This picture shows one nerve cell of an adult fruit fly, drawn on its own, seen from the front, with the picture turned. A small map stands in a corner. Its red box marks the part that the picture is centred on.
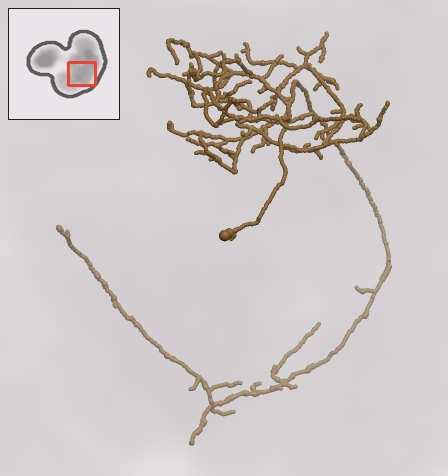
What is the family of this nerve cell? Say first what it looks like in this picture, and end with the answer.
The cell body can be seen in the middle of the picture. The picture shows dozens of branch ends. It is a central-brain intrinsic neuron. Its family is hemilineage ALl1_ventral.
